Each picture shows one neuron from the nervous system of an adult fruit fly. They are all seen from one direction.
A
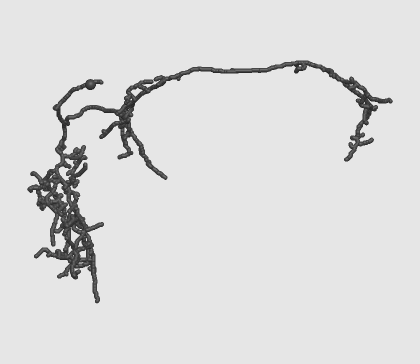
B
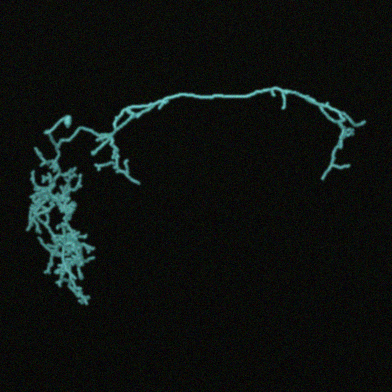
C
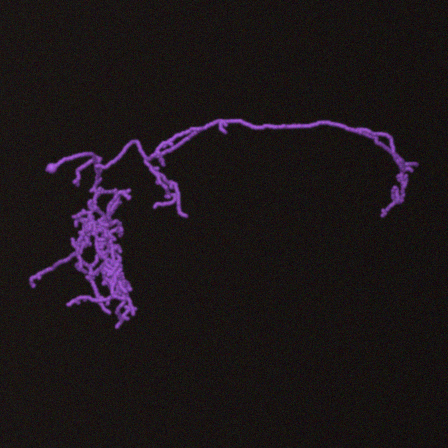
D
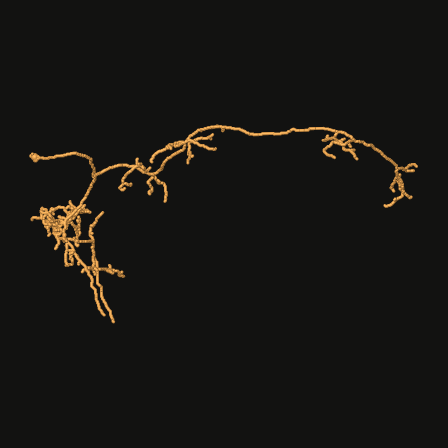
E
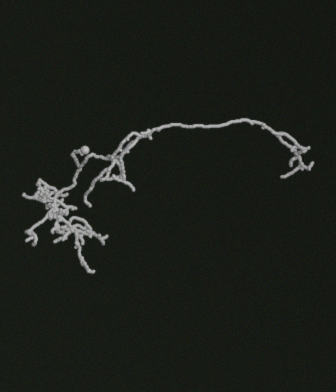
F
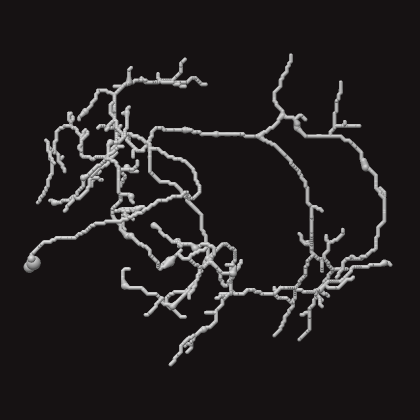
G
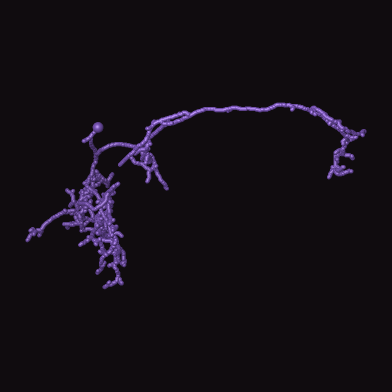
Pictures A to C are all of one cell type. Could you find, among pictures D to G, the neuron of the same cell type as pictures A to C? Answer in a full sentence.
The neuron in picture G is of the same cell type.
